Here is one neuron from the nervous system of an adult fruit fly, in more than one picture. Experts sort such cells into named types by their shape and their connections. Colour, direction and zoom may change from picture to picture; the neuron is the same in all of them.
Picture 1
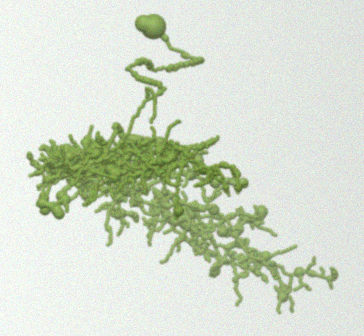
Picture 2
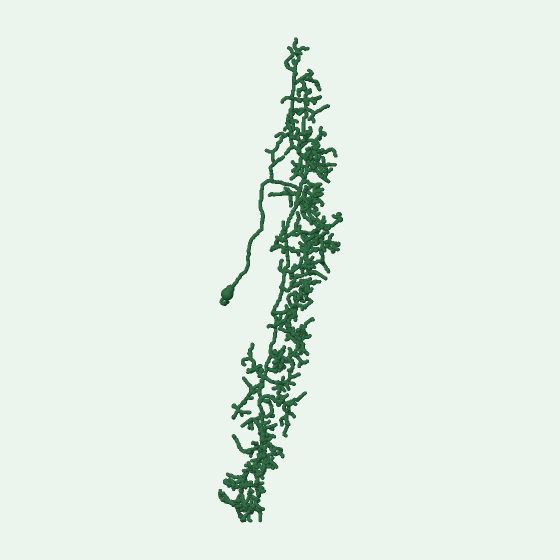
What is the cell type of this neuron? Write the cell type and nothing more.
LPi2c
